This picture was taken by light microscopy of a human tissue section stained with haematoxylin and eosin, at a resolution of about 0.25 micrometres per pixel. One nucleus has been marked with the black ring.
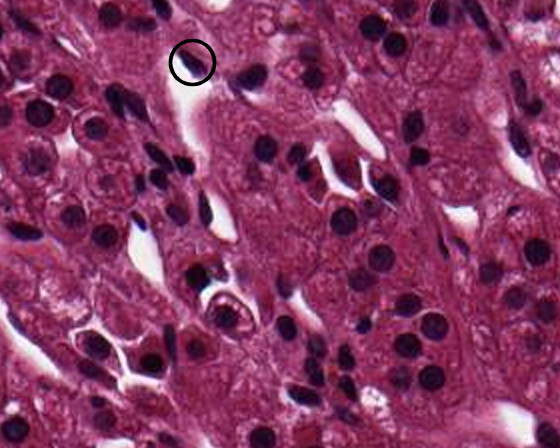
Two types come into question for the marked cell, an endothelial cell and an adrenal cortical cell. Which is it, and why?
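It is an endothelial cell. The nucleus is elongated and tapered, flattened rather than round. The nucleus is dark and stains evenly, with no visible internal detail. Little or no cytoplasm can be made out around the nucleus; the cell appears as a thin sliver. The cell lies flat along the edge of a narrow clear space (a lumen), between that space and the pink cytoplasm-rich tissue beside it.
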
